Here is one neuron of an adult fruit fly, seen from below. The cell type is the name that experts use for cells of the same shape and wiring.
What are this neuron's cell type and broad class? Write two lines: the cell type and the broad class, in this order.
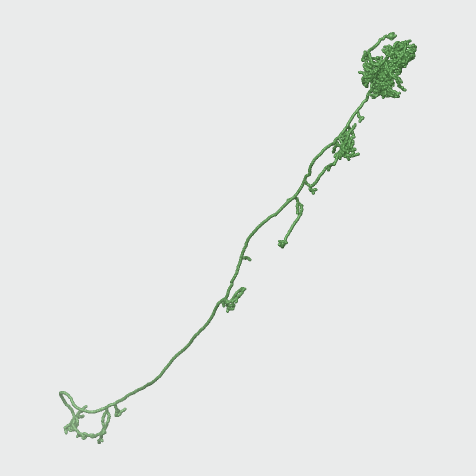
ANXXX074
ascending neuron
